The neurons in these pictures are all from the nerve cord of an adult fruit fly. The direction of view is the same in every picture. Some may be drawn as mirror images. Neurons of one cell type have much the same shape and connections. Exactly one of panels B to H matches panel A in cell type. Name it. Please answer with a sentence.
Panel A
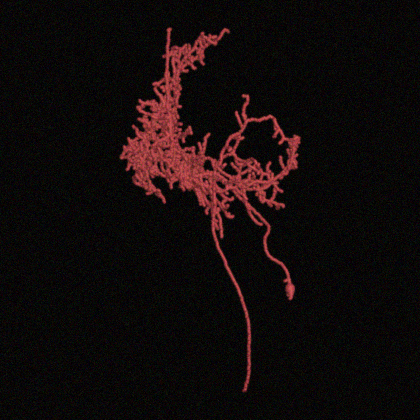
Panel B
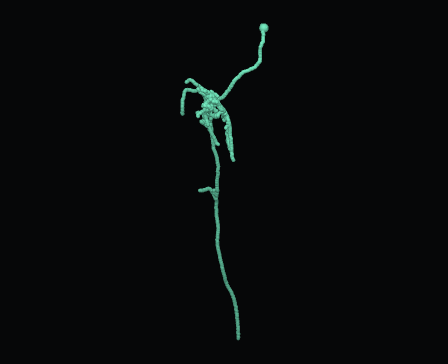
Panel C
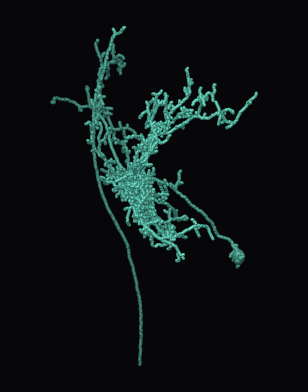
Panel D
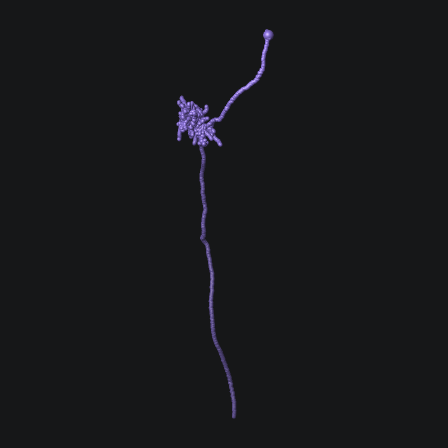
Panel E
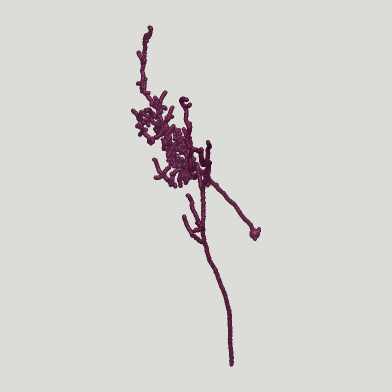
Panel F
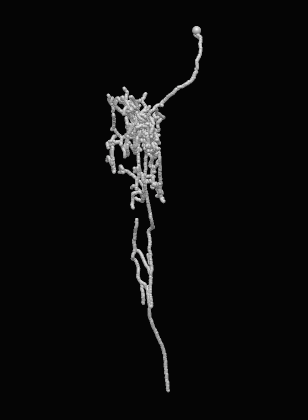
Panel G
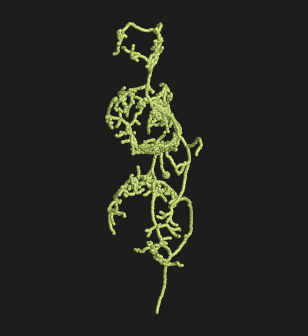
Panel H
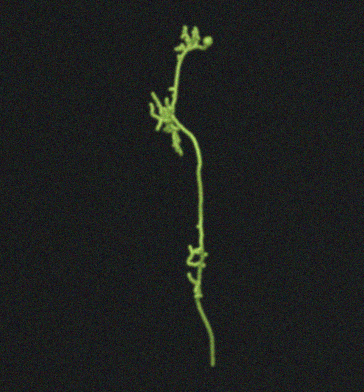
Panel C is of the same cell type.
